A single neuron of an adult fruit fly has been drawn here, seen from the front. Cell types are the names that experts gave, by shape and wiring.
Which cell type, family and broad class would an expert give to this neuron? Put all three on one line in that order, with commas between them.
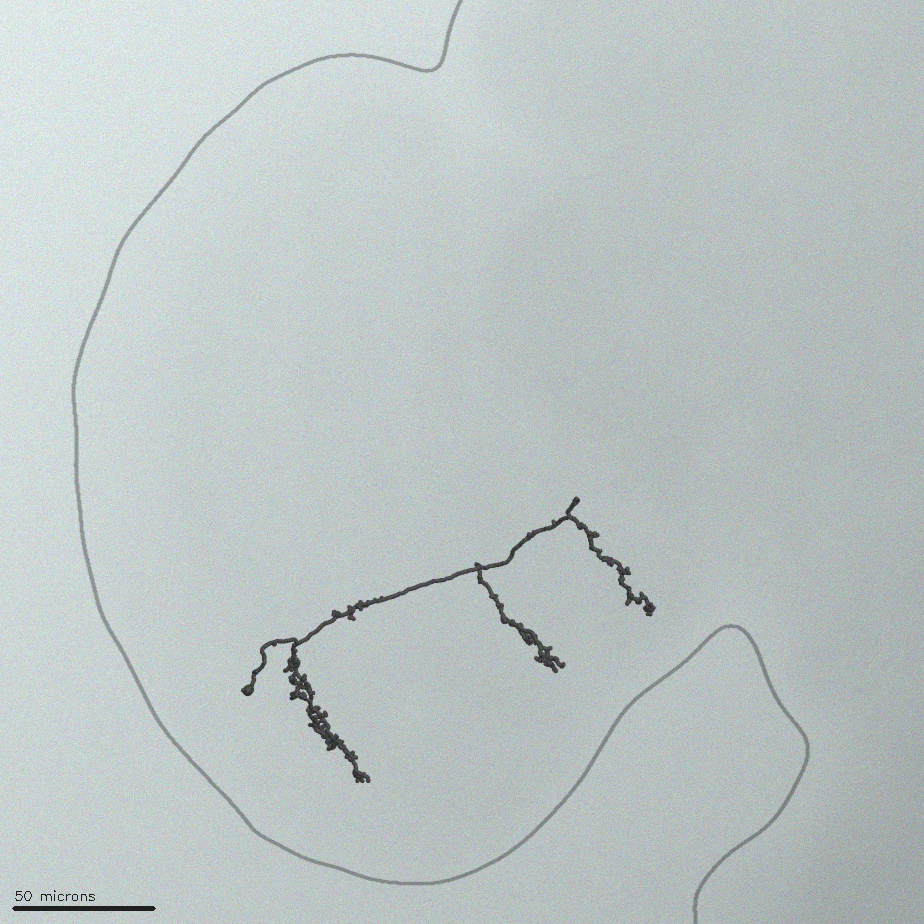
TmY9a, TmY, optic-lobe intrinsic neuron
